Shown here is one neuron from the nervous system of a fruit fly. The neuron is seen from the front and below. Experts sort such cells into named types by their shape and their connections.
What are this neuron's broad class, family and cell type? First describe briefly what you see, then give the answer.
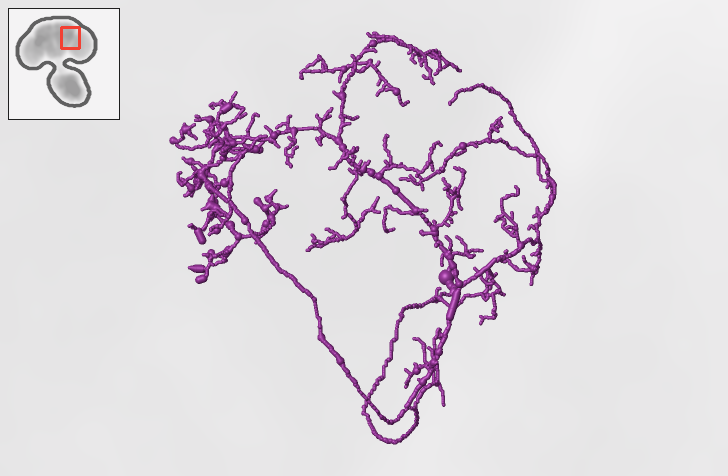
The cell body can be seen in the middle of the picture. As drawn here it is about as wide as it is tall. Its broad class is central-brain intrinsic neuron. Its family is hemilineage VLPp1. The cell type is AVLP557.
